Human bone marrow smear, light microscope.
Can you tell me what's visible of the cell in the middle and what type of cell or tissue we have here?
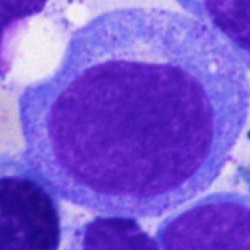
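Chromatin fine and evenly spread, no coarse clumps. Moderate rim of cytoplasm around the nucleus on all sides. Fine pink-purple granules scattered through the cytoplasm. Parts of other nucleated cells at bottom and corners. Middle cell: promyelocyte.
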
